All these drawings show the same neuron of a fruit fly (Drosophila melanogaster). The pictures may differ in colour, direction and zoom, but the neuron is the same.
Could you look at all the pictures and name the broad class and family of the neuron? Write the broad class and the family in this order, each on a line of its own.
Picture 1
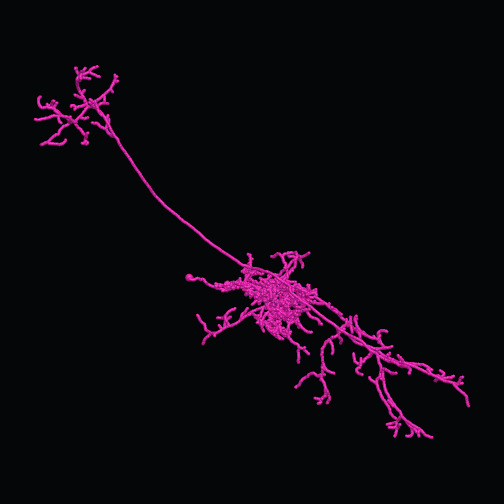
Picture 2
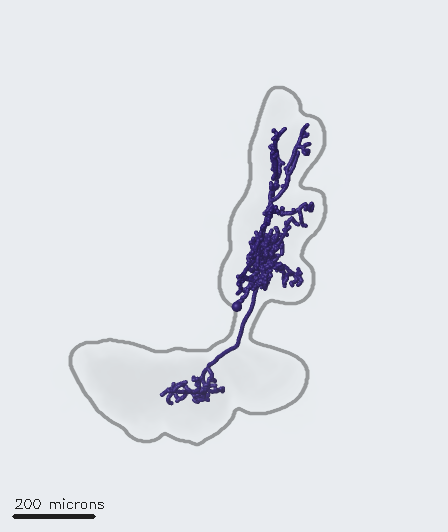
ascending neuron
hemilineage 18B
